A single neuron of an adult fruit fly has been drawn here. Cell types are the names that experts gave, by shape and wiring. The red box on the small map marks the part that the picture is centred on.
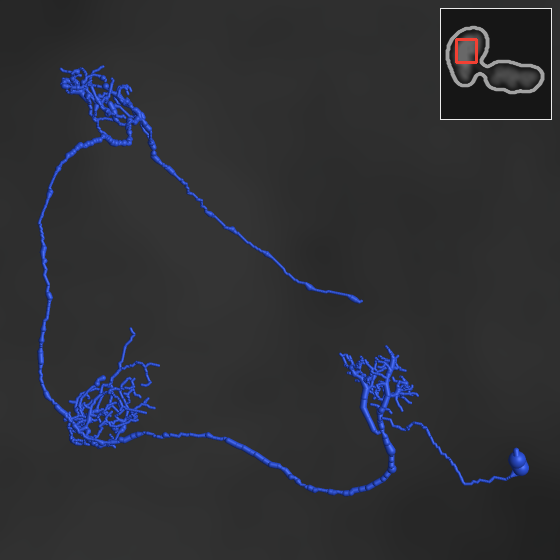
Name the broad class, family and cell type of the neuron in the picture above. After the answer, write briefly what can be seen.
It is a central-brain intrinsic neuron. Its family is called class CX. Its cell type is PFL1. It is in the brain and does not reach the nerve cord. Its cell body lies at the lower right of the picture. The picture shows dozens of branch ends.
